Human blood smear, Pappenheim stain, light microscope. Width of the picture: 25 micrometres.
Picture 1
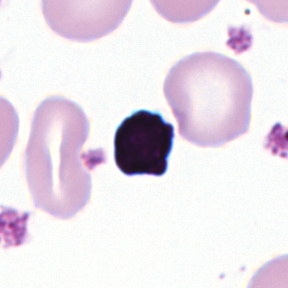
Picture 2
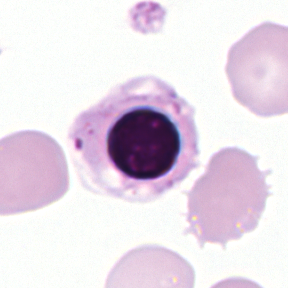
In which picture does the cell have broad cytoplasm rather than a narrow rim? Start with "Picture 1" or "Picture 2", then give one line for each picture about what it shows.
Picture 2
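Picture 1: Cytoplasm is scant, with hardly any rim visible around the nucleus.
Picture 2: The cytoplasm forms a broad rim that is wider on the left side of the nucleus than on the right.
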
